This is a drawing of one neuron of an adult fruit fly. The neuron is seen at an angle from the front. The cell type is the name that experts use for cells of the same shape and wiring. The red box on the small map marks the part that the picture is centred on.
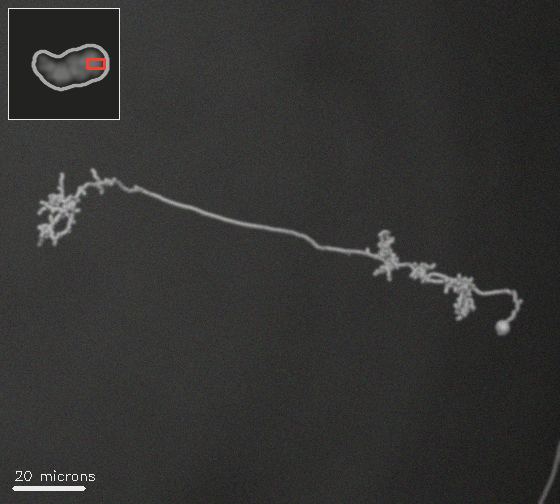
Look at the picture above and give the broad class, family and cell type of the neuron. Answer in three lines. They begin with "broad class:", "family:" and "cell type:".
broad class: optic-lobe intrinsic neuron
family: Tm
cell type: Tm5Y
